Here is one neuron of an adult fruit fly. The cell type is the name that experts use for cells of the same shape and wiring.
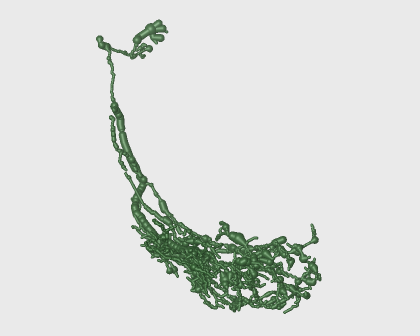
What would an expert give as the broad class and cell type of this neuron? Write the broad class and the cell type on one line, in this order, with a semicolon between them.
central-brain intrinsic neuron; GNG483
